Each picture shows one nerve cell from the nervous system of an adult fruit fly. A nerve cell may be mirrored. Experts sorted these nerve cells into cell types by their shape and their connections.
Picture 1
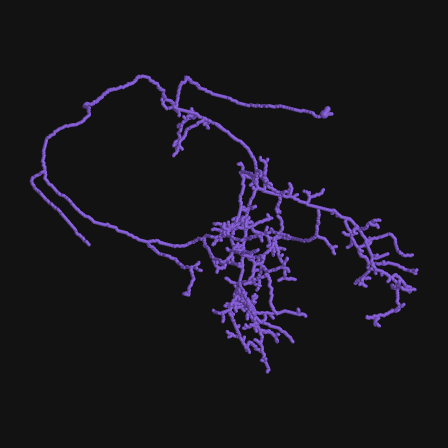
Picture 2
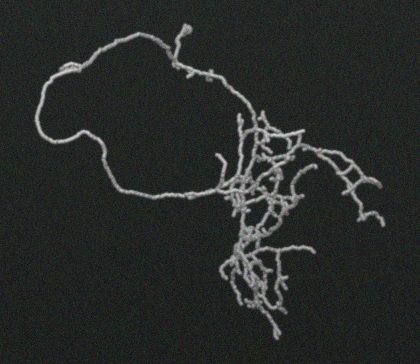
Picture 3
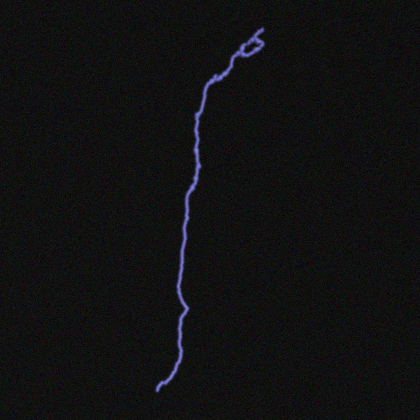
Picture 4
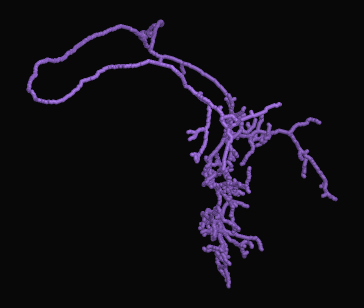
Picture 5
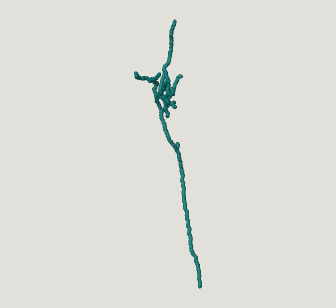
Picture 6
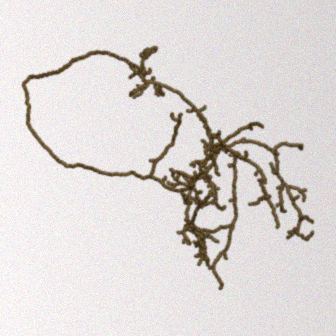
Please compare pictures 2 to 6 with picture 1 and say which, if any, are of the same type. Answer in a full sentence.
Picture 2, picture 4 and picture 6 are of the same cell type.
